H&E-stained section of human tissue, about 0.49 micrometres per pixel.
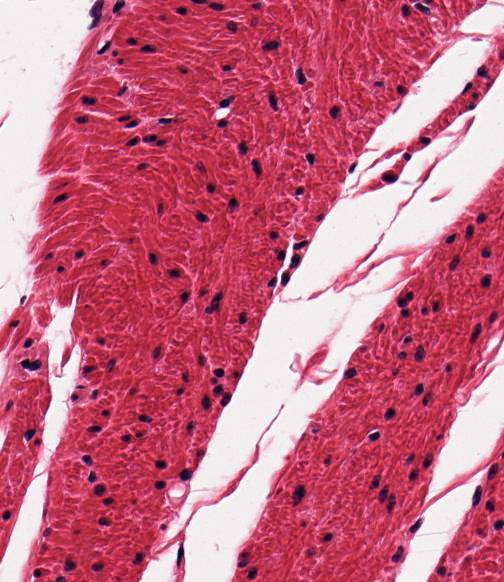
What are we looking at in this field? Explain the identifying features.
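The muscle bands in this field are smooth muscle. Dark oval nuclei are scattered singly and fairly evenly through them, most with the long axis along the fibres.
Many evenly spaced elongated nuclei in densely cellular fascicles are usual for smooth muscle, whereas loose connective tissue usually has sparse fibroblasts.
White clefts run between the bands, parallel to the fibres. Within them lie only thin, wispy strands of pale pink connective tissue.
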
